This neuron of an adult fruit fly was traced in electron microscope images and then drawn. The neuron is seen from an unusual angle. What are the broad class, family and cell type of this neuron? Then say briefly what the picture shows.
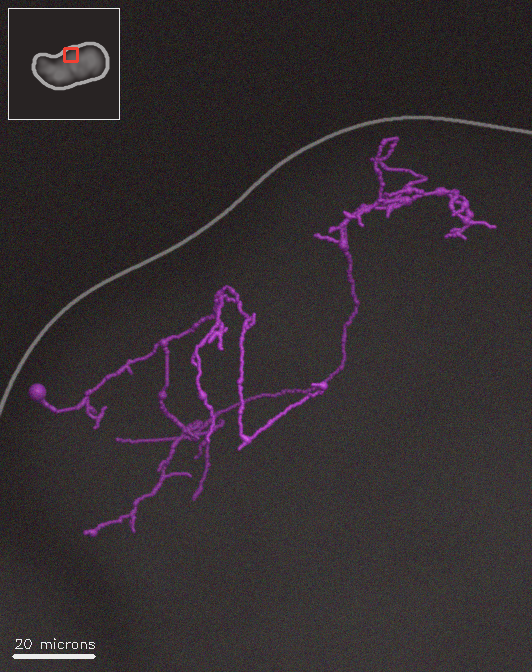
This is a central-brain intrinsic neuron. The family is hemilineage LHp3. Its cell type is CB1901. The cell body can be seen on the left of the picture. By the scale bar it is about 120 microns wide in this view.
